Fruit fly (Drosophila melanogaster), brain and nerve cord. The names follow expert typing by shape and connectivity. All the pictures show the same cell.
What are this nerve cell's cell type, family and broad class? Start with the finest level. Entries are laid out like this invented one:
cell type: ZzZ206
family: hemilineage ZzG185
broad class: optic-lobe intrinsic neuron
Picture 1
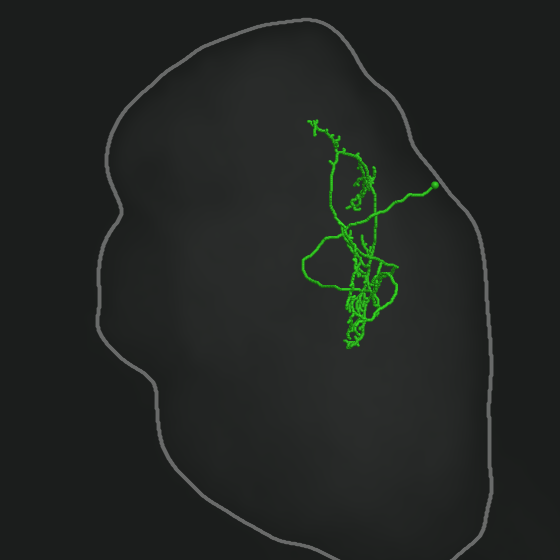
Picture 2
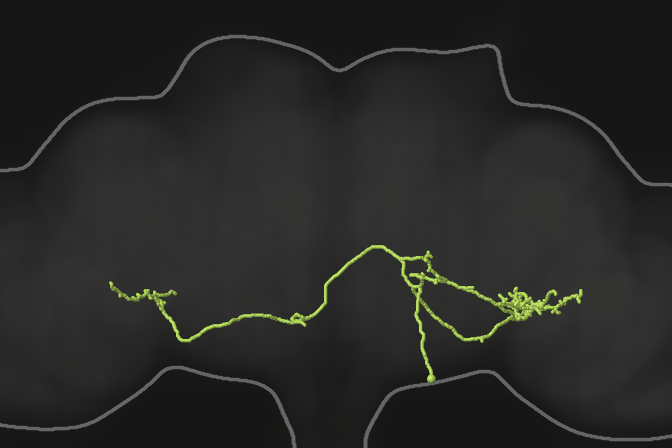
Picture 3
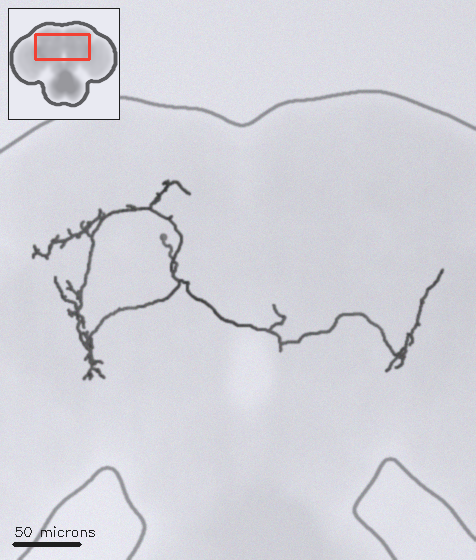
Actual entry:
cell type: CB4200
family: hemilineage DM6_central1
broad class: central-brain intrinsic neuron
